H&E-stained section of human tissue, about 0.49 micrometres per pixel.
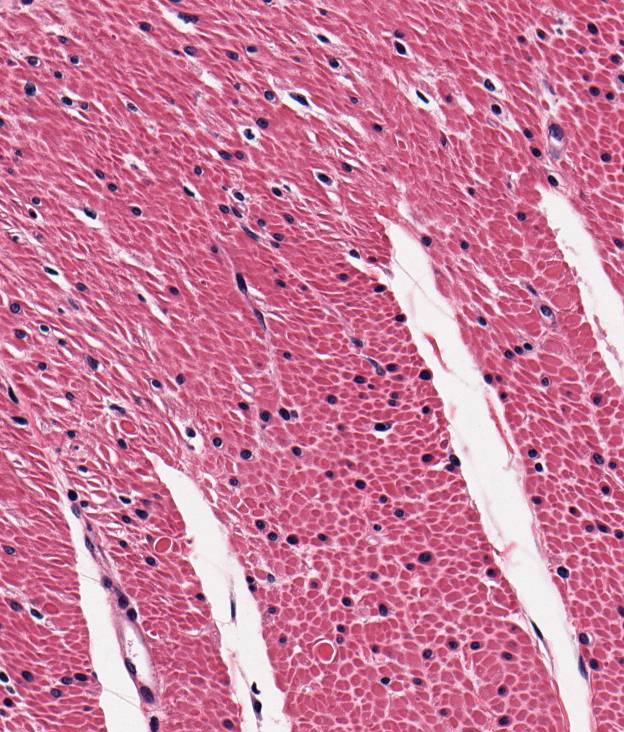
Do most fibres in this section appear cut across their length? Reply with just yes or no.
Yes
